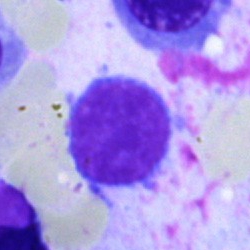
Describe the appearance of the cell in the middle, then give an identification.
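Looking at this one, the outline is round. Cytoplasm is very scant, showing at most as a thin rim around the nucleus. The chromatin stains a dense, deep purple. Along parts of the margin, tiny bluish knobs stand out. So: a lymphocyte.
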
